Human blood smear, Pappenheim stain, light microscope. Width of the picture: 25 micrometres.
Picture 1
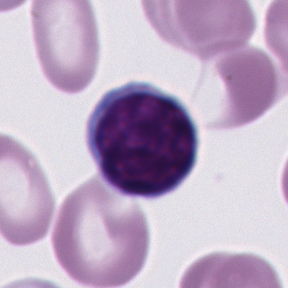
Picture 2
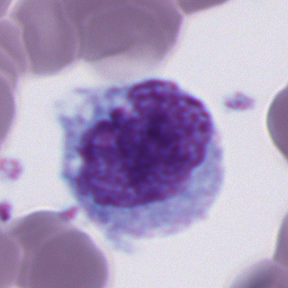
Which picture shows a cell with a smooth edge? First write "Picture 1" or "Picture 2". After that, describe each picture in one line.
Picture 1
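What picture 1 shows: The cell outline is round and smooth.
What picture 2 shows: The cell outline is roughly round but ragged and frayed on the left side.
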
